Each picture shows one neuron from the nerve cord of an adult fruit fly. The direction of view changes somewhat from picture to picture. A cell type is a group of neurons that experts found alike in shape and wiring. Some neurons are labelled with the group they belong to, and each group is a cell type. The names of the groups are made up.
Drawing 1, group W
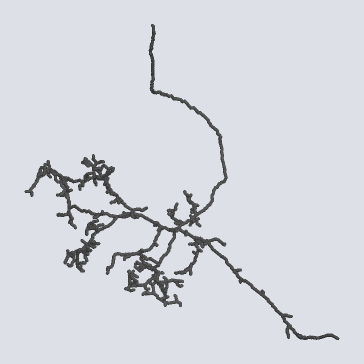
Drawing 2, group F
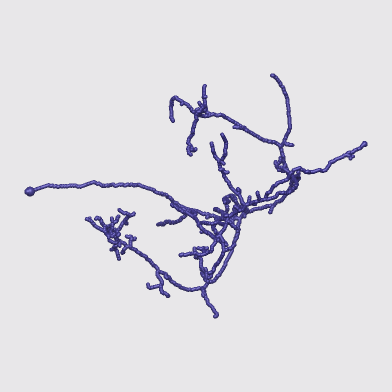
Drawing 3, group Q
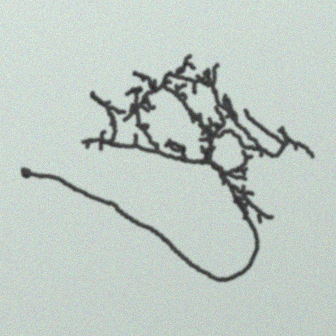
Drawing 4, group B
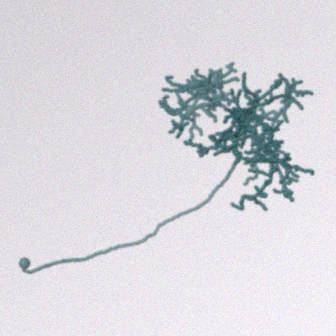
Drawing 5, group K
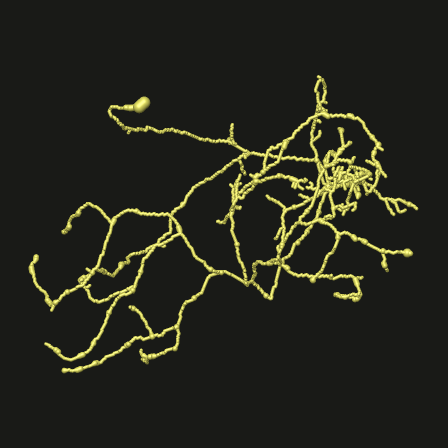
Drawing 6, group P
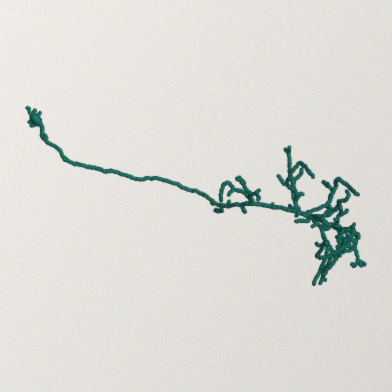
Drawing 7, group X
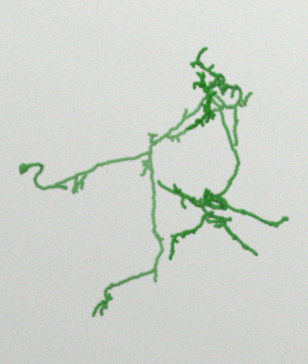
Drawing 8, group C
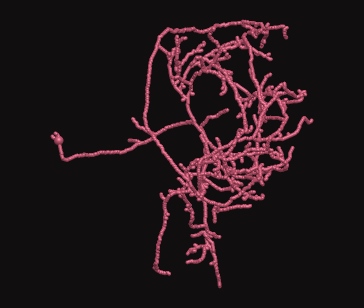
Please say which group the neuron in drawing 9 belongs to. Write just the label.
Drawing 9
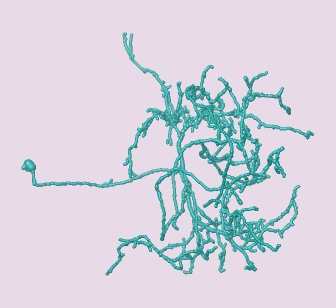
group C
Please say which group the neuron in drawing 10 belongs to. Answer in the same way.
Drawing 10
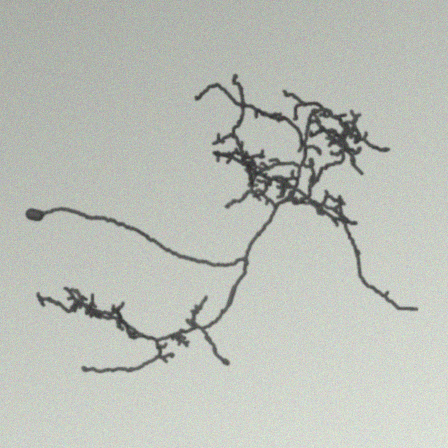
group W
